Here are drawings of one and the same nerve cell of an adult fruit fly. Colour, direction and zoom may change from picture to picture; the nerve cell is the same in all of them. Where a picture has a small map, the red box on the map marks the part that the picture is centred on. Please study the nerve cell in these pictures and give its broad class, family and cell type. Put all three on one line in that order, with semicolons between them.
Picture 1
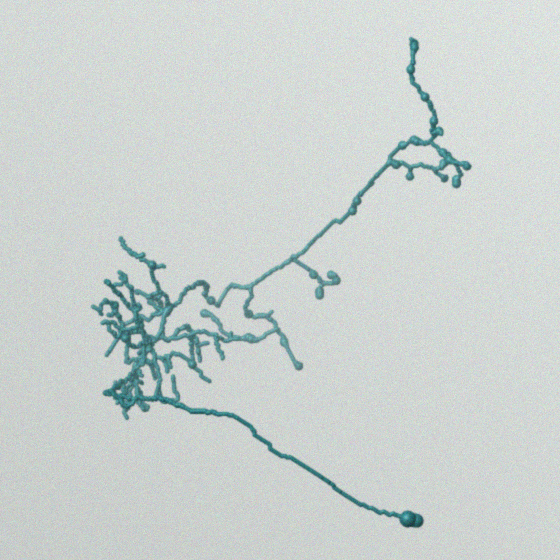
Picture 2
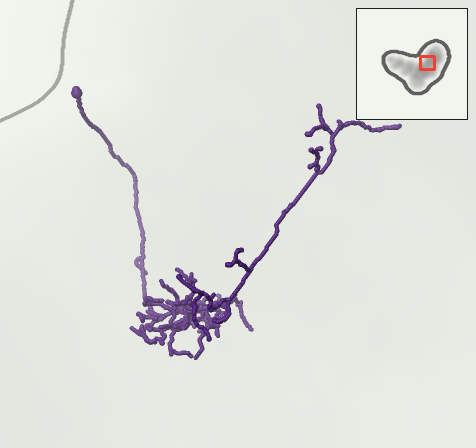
central-brain intrinsic neuron; class CX; FS1A_c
